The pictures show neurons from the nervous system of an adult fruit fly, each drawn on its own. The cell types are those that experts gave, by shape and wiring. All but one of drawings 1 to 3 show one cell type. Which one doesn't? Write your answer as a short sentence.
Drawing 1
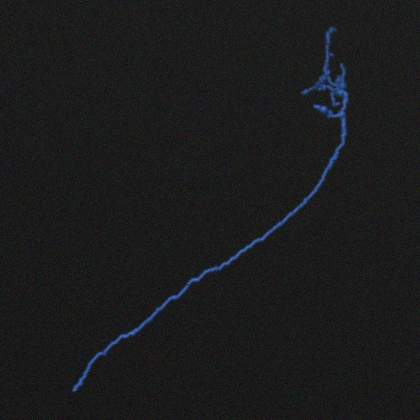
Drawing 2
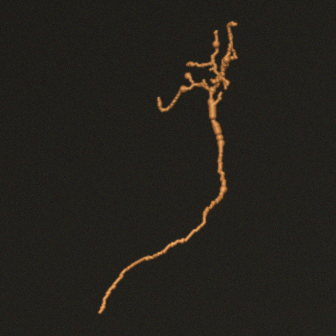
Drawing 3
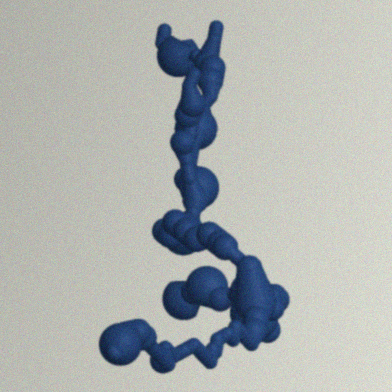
Drawing 1 is the odd one out.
